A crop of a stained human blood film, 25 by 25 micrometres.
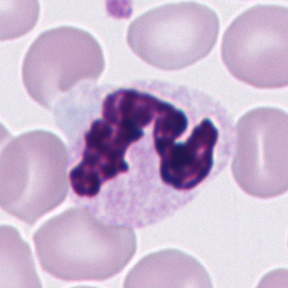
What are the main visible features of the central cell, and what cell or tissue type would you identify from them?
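Nucleus: an arch opening downward, with one limb hanging down on the left and one on the right. Chromatin: dark purple, coarsely clumped. Cytoplasm: filled with fine, faint lilac granules, with a pale grey-blue bulge without granules at the upper left of the cell. Identification: segmented neutrophil.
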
